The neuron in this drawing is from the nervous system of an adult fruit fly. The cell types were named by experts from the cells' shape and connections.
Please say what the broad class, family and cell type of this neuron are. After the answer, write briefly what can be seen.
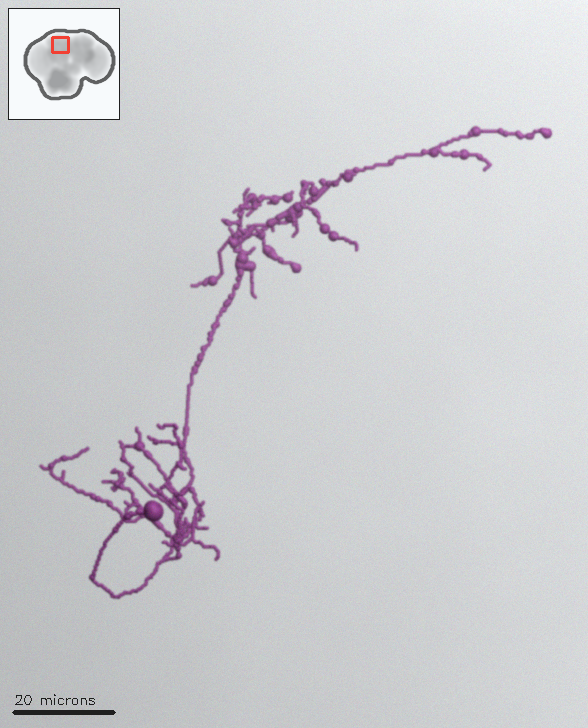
This is a central-brain intrinsic neuron. The family is hemilineage DL1_ventral. It is of cell type SIP089. By the scale bar it is about 100 microns wide in this view. Dozens of branch ends can be seen.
